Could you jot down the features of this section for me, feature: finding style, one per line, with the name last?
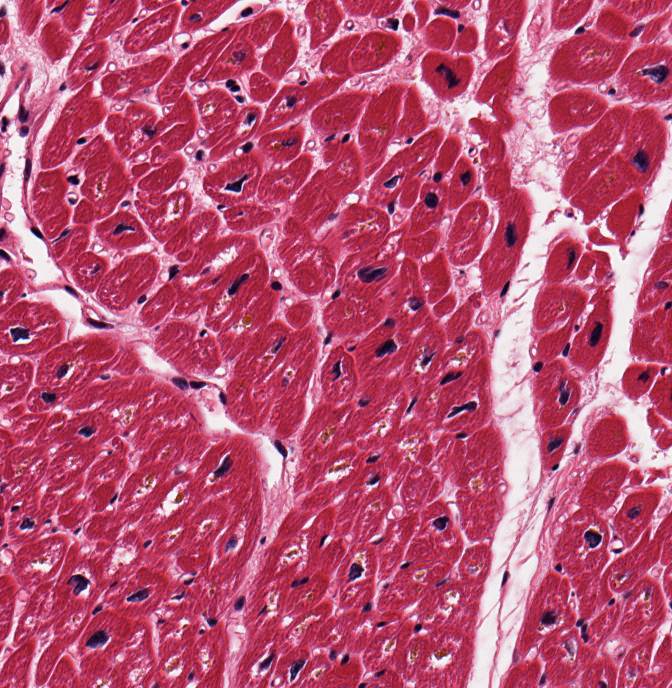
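Orientation: most fibres cut across or obliquely, giving rounded or polygonal profiles
Cytoplasm: deep, dense red with eosin
Granules: golden-brown, in pale zones beside the central nuclei
Interstitium: small dark elongated nuclei in narrow spaces between fibres
Name: left ventricle of the heart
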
